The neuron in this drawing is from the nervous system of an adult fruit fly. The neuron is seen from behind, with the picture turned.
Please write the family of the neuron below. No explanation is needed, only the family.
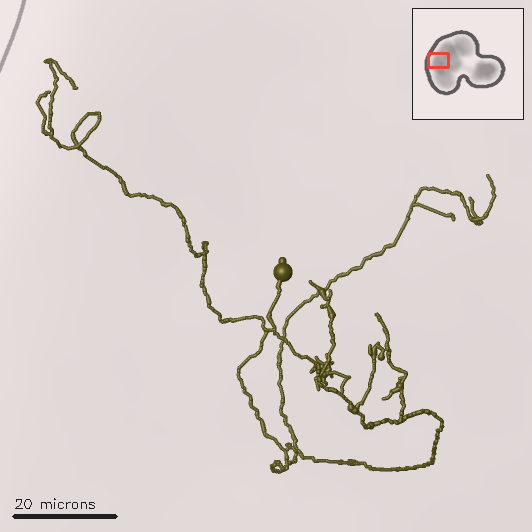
class Kenyon Cell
